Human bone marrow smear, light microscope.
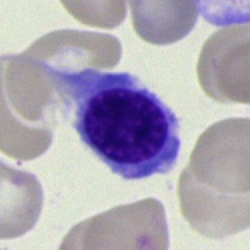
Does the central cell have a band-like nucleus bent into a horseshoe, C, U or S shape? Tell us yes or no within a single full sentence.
No, what the nucleus forms is one compact round or oval mass.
